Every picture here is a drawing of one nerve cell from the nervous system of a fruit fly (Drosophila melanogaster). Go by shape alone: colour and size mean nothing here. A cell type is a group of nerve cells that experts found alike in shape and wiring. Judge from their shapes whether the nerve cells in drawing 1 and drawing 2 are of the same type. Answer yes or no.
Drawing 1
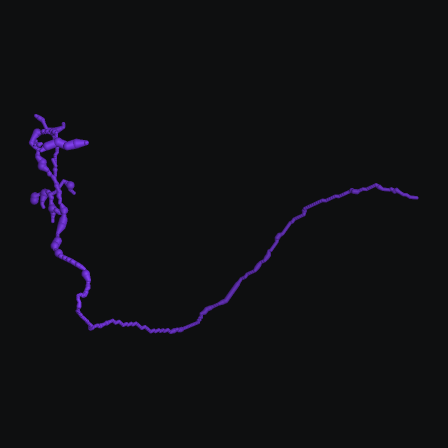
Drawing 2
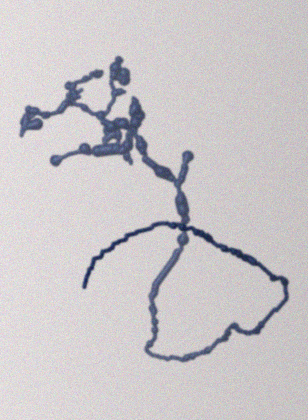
yes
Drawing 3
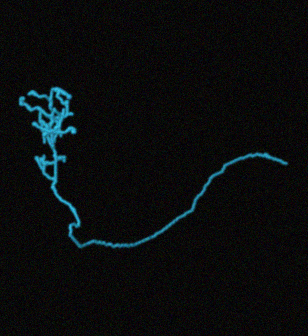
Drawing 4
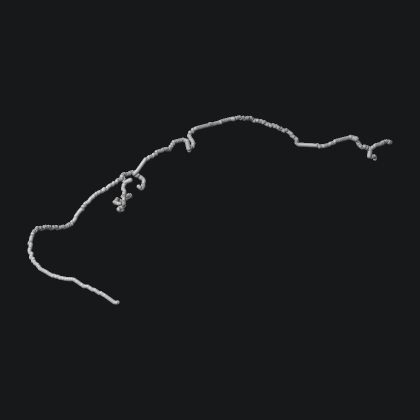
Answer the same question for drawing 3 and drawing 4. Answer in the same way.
no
